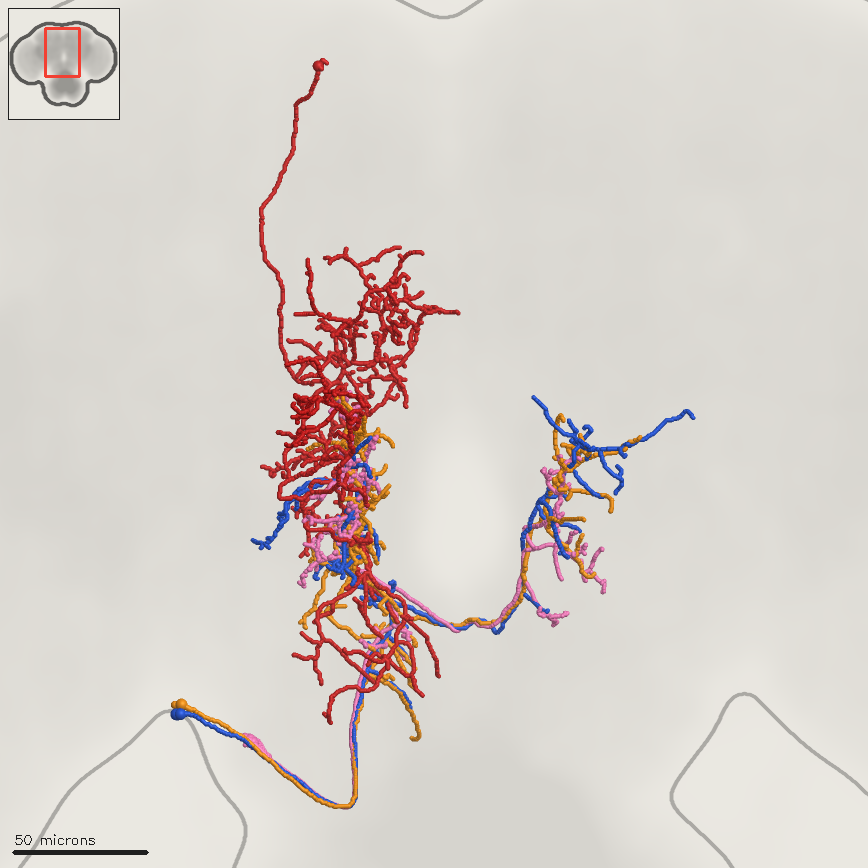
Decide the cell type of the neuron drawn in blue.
PS345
